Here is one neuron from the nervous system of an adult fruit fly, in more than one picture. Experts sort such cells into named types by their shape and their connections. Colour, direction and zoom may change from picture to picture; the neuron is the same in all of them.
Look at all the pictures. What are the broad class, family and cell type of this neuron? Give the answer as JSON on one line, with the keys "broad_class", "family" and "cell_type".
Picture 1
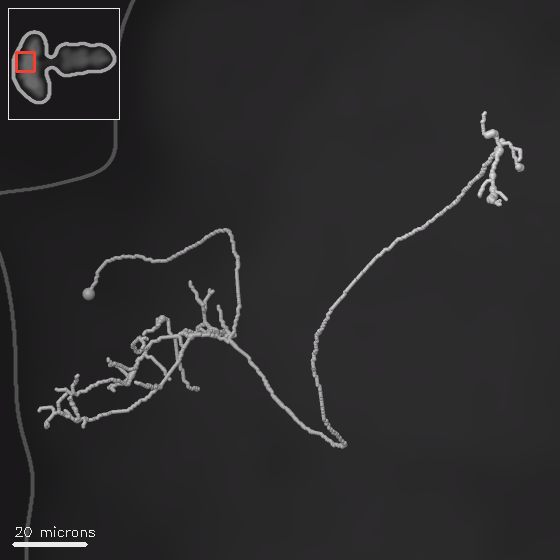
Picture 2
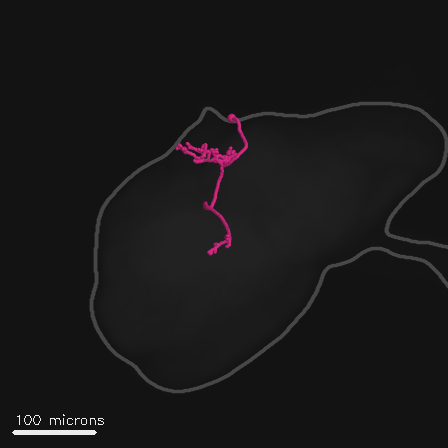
{"broad_class": "central-brain intrinsic neuron", "family": "hemilineage ALv1", "cell_type": "CB3228"}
